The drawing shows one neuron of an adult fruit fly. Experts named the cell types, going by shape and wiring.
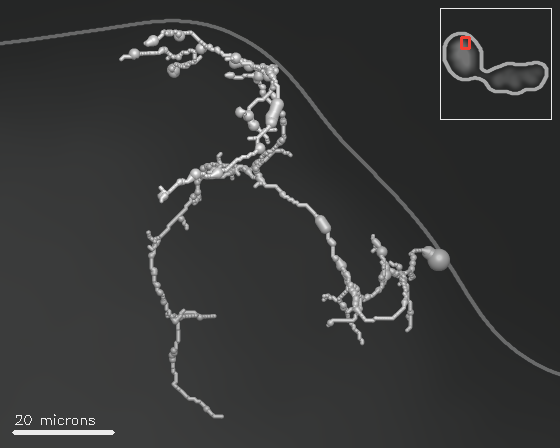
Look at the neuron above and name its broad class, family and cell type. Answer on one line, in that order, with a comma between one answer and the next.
central-brain intrinsic neuron, hemilineage LHp2, CB2208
